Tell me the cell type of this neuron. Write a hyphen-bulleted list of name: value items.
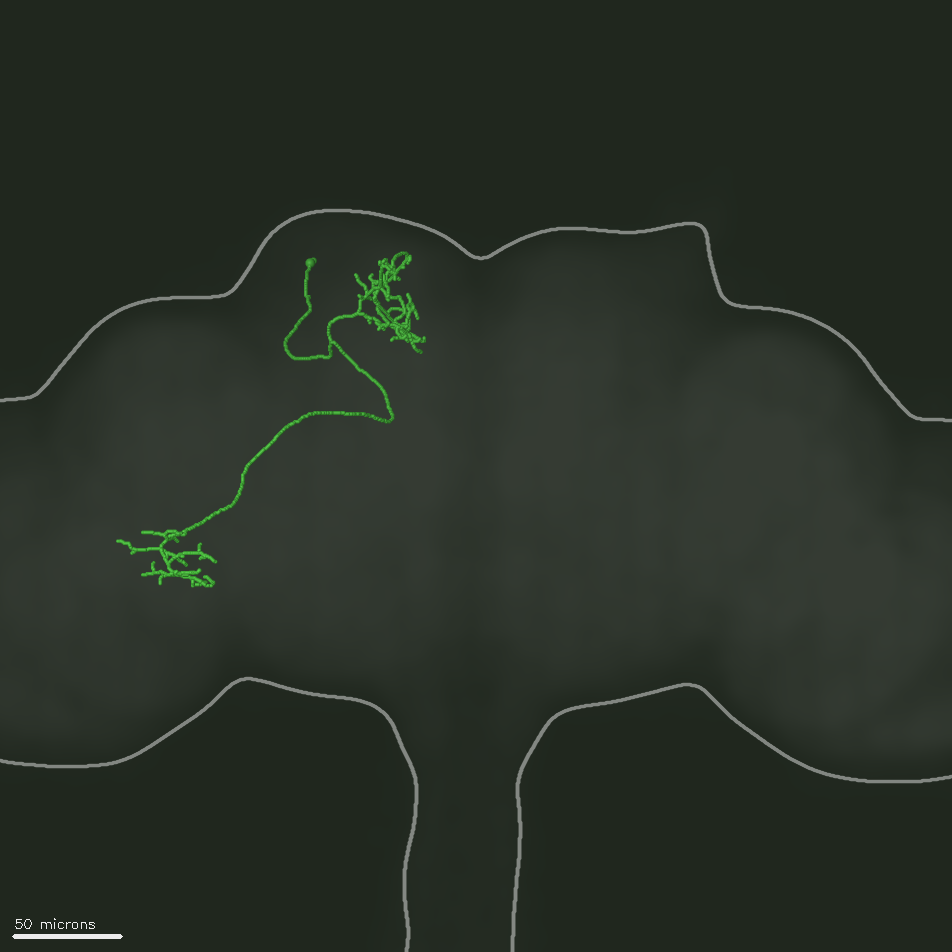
- cell type: M_vPNml73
